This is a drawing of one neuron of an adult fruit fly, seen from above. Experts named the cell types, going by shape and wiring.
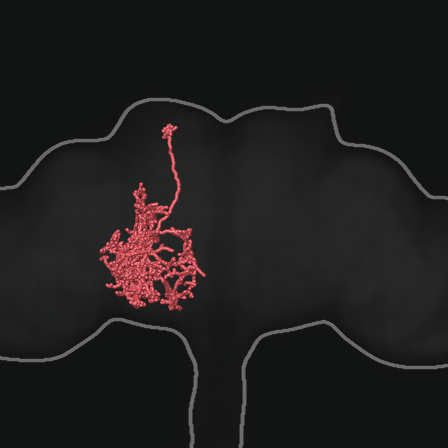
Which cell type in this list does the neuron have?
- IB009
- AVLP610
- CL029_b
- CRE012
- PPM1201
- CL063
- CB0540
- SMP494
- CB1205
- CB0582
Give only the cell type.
CB0540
